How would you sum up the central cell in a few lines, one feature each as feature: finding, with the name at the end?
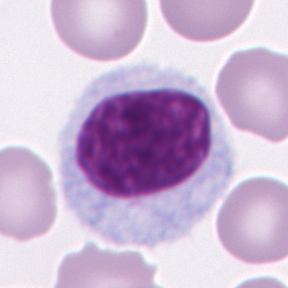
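Outline: roughly round, as far as I can tell.
Edge: finely ragged, not smooth.
Nucleus: no indentation, no lobes.
Nucleoli: none distinct that I can make out.
Name: hairy cell.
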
